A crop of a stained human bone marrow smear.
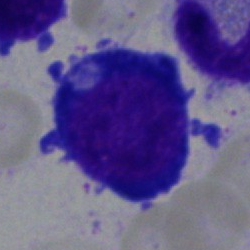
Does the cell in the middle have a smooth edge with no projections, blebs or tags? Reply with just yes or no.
No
